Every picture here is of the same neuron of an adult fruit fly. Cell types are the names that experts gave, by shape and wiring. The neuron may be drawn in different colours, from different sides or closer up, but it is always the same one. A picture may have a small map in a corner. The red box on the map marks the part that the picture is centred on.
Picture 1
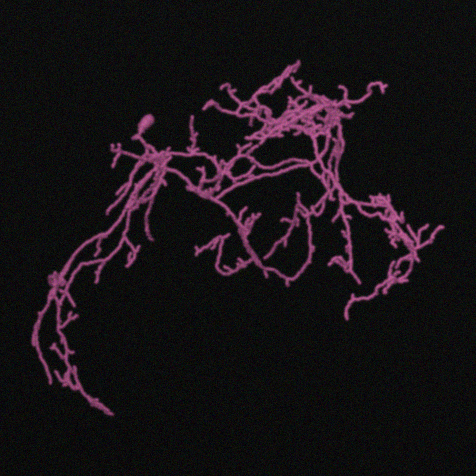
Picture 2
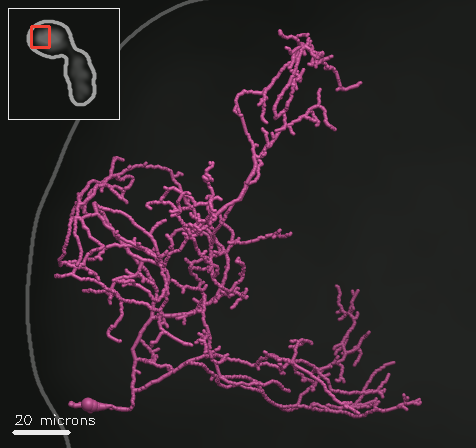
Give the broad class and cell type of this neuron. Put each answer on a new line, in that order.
central-brain intrinsic neuron
SMP238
